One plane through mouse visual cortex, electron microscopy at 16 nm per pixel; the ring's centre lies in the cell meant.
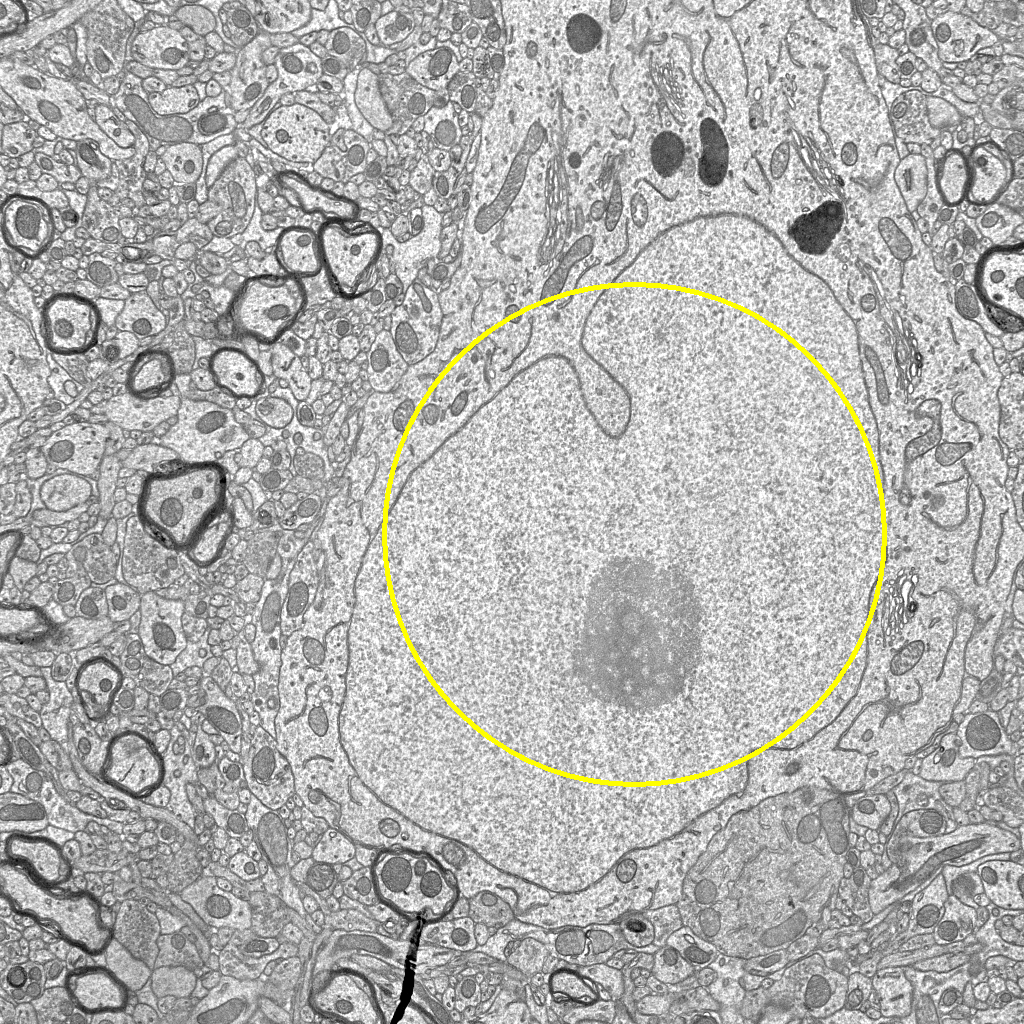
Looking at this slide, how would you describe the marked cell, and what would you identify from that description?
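A large, rounded nucleus occupies most of the cell body. From its upper edge, a single deep fold of the nuclear envelope extends down into the nucleus. Above the nucleus, the cytoplasm holds several dark, round dense bodies. Neuropil rich in myelinated axons surrounds the body. This cell is an excitatory neuron.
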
